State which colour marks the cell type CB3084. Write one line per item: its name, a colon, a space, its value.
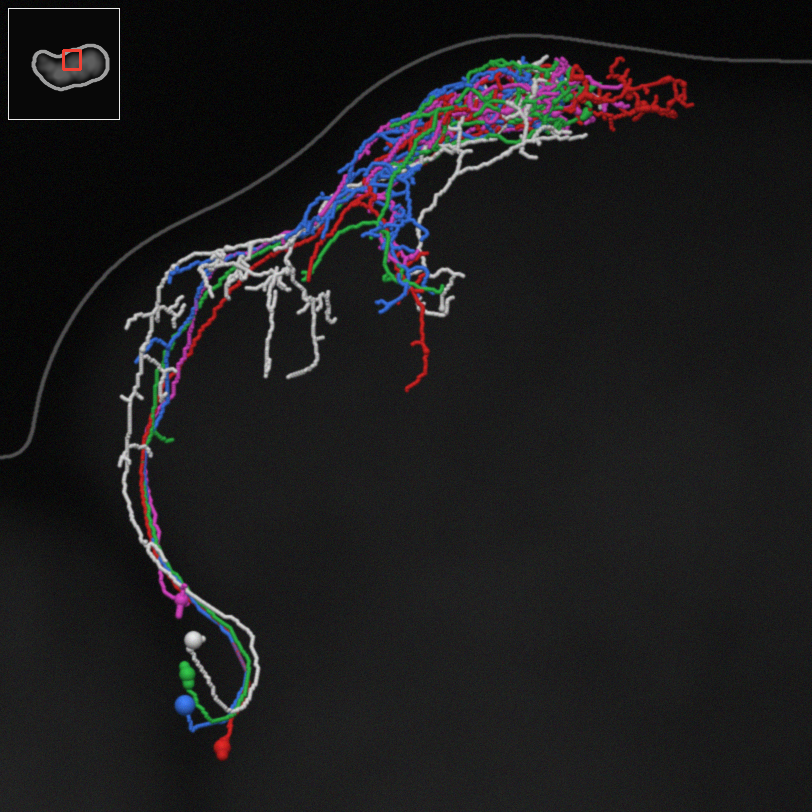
colour: red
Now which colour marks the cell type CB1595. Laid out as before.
colour: white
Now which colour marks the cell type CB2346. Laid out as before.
colour: blue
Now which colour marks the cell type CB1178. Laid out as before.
colour: magenta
